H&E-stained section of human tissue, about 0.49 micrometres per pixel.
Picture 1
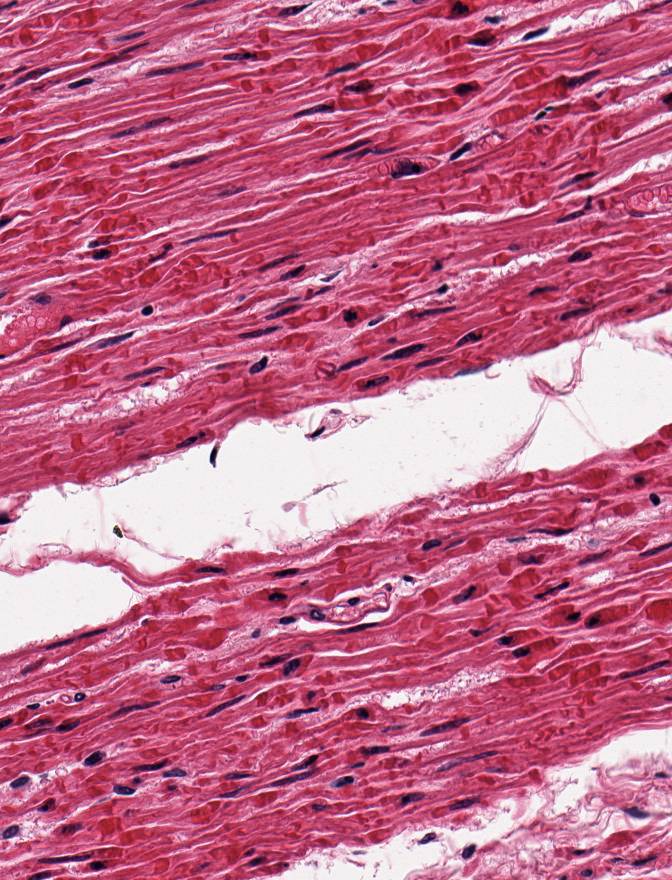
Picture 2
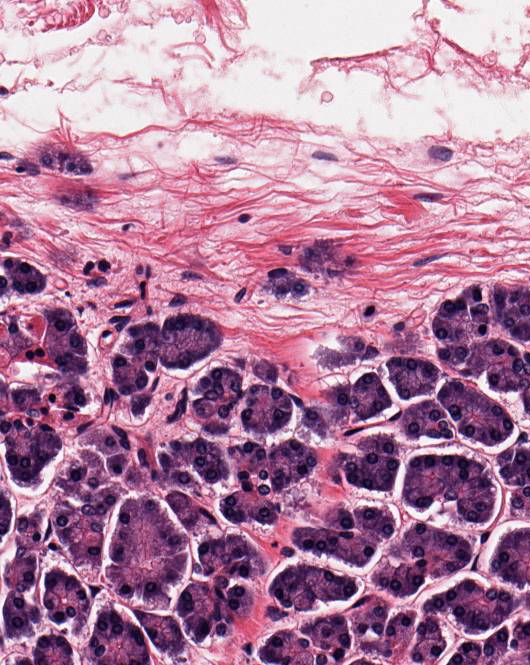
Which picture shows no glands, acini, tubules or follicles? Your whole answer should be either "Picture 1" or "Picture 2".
Picture 1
